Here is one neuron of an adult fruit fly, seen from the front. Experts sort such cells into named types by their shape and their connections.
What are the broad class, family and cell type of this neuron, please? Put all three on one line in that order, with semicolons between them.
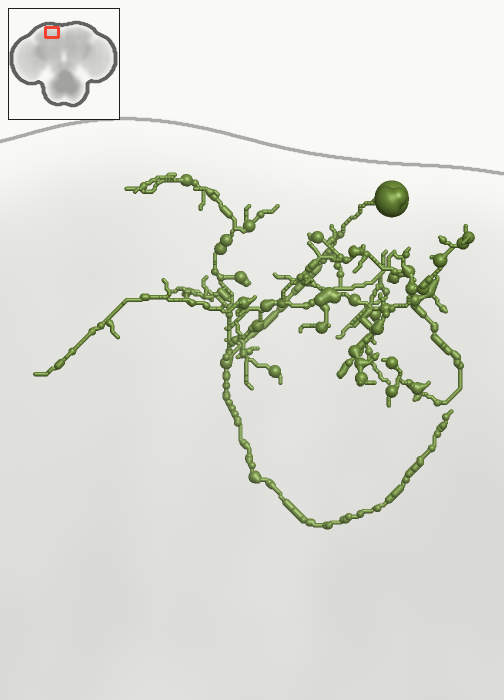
central-brain intrinsic neuron; hemilineage SMPpd1; CB2572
